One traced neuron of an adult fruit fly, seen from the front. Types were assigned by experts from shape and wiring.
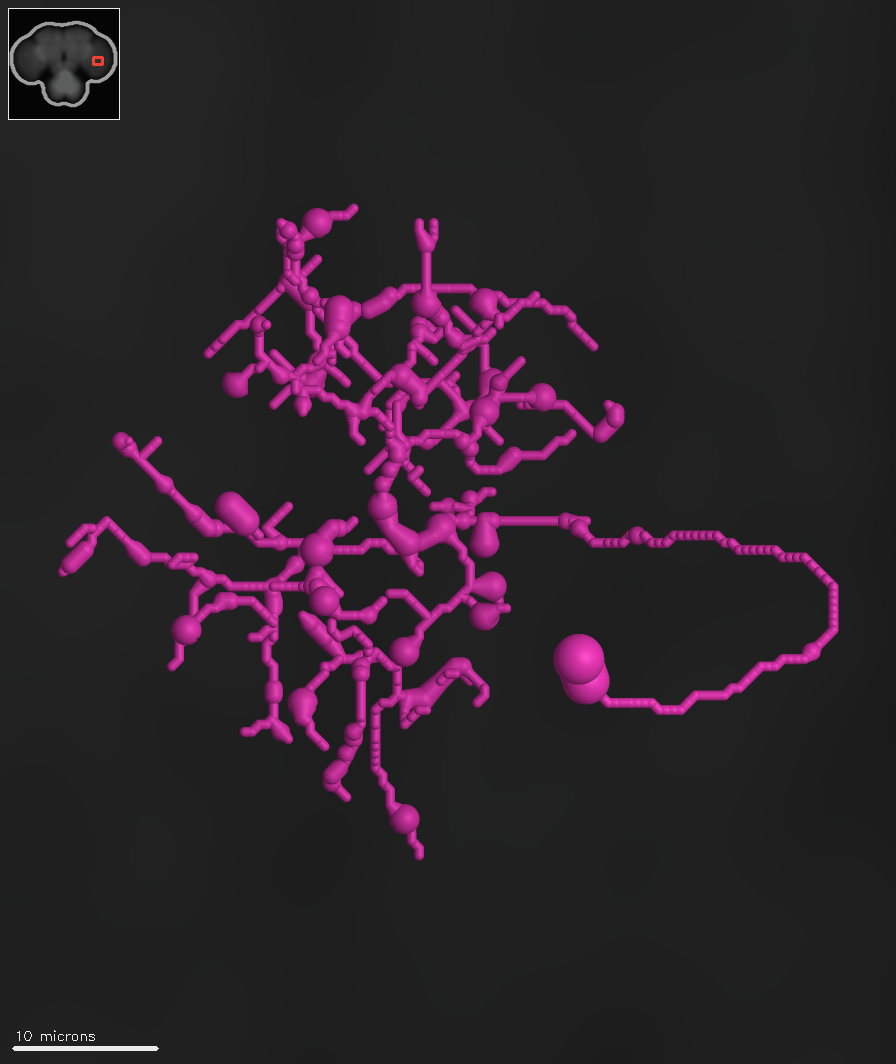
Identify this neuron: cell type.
Cm5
